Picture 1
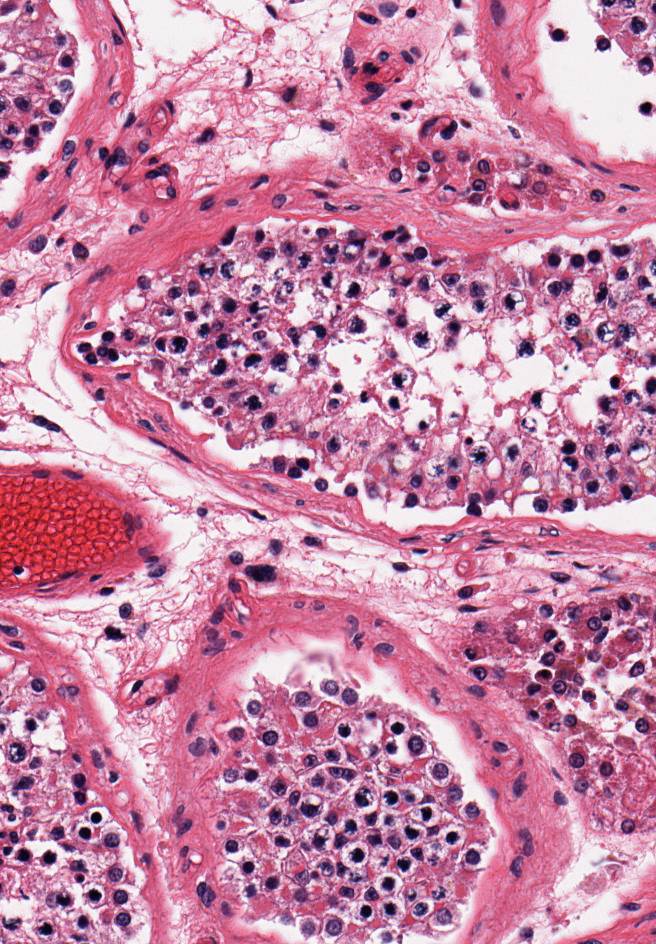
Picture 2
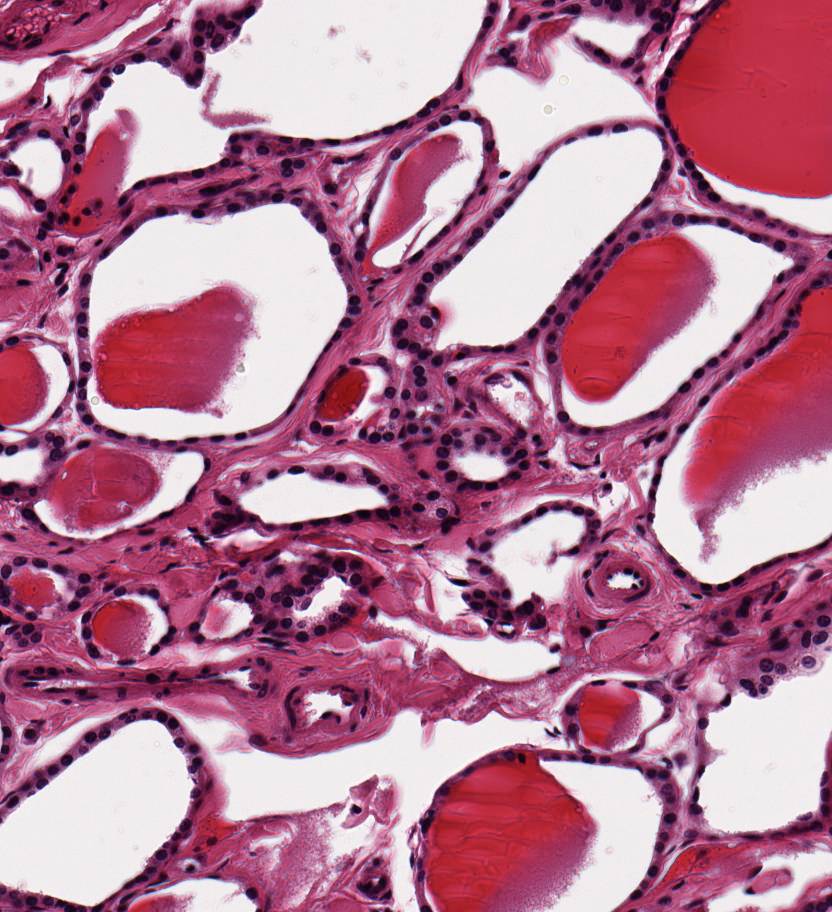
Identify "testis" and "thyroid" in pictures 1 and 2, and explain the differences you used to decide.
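The testis appears in picture 1, the thyroid in picture 2. In the testis, large rounded and elongated tubules cut across fill the field, each in a thick pink fibrous wall with flattened spindle-shaped nuclei. Most cells inside the tubules have round, dark central nuclei with a rim of pale cytoplasm.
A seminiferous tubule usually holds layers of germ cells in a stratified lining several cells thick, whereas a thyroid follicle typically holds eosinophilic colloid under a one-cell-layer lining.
Many thyroid follicles contain homogeneous, deep pink-red colloid, and each is lined by a single layer of flattened to low cuboidal cells with small, round, dark, evenly spaced nuclei.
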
